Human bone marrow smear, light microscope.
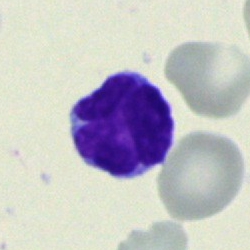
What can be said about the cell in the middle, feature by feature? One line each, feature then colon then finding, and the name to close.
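Nucleus: fills almost the whole cell
Cleft: cuts into nucleus from left side
Chromatin: dense, dark purple
Cytoplasm: thin pale blue rim at cell edge
Name: lymphocyte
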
